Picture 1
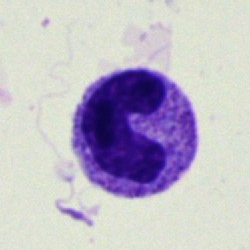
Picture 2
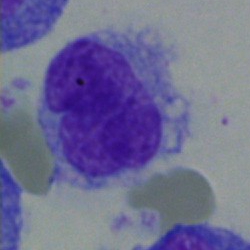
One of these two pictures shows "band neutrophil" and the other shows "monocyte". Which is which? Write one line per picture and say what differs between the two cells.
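Picture 1: band neutrophil. The cytoplasm is evenly filled with fine purple granules.
Picture 2: monocyte. No distinct granules are seen in the cytoplasm.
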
